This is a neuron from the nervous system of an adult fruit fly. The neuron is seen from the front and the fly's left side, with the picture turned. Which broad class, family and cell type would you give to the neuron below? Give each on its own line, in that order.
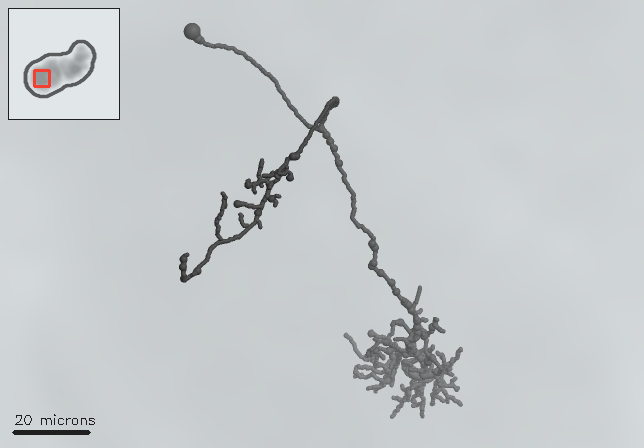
visual projection neuron
hemilineage VPNp3
LC21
